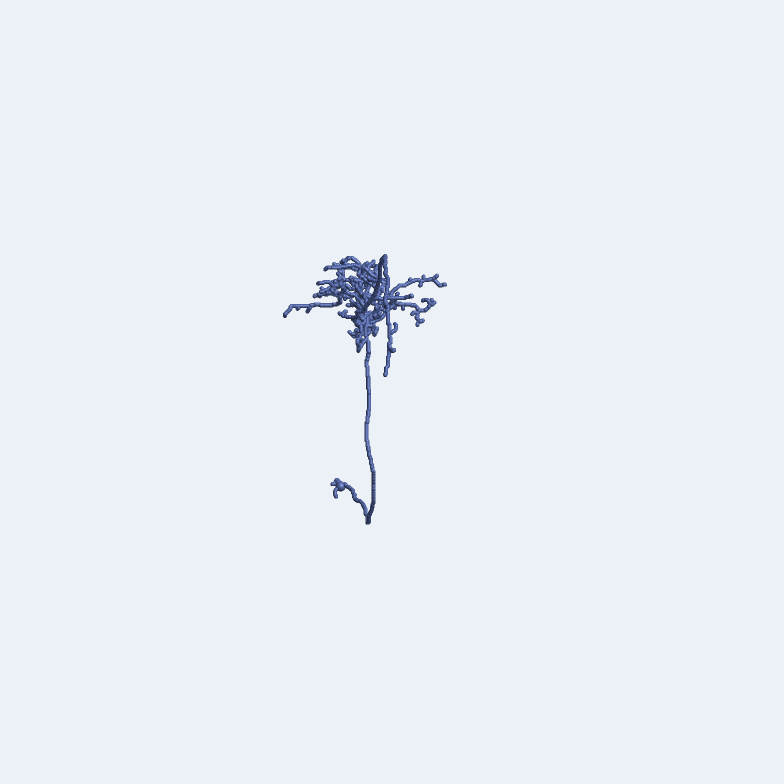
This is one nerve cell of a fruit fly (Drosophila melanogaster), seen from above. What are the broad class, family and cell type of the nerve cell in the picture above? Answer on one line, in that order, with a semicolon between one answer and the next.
central-brain intrinsic neuron; hemilineage LB5; PRW031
